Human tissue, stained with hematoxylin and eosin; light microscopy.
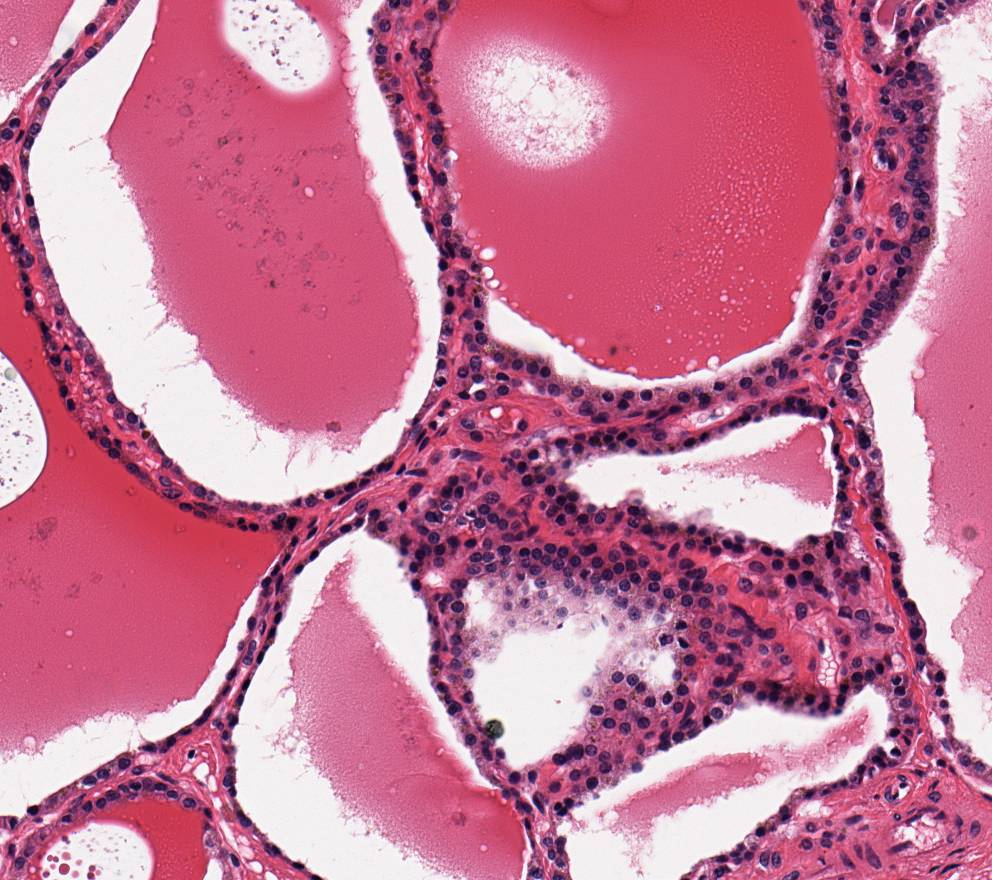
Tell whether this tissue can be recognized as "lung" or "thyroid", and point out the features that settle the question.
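So, this is thyroid. What settles it, I think, is that the lumens of the large, closely packed, rounded follicles hold pink contents rather than standing empty.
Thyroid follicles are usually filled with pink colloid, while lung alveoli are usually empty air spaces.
In most follicles a white, scallop-edged gap separates those contents from the lining. Near the centre and lower middle, cells crowd around a smaller follicle with pale, bubbly material inside.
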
